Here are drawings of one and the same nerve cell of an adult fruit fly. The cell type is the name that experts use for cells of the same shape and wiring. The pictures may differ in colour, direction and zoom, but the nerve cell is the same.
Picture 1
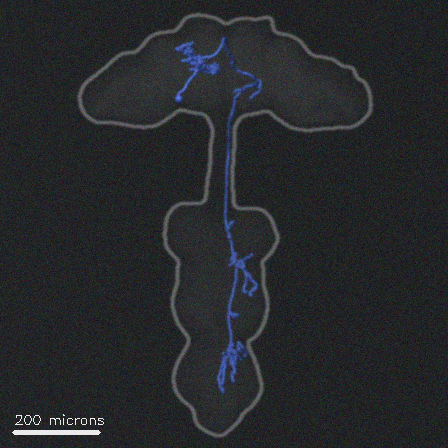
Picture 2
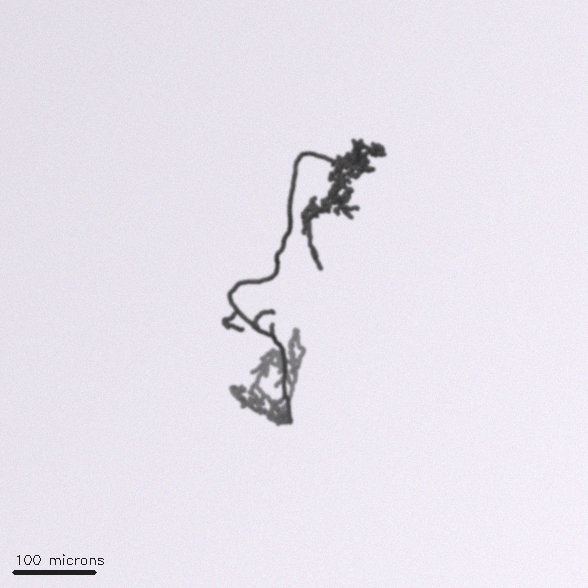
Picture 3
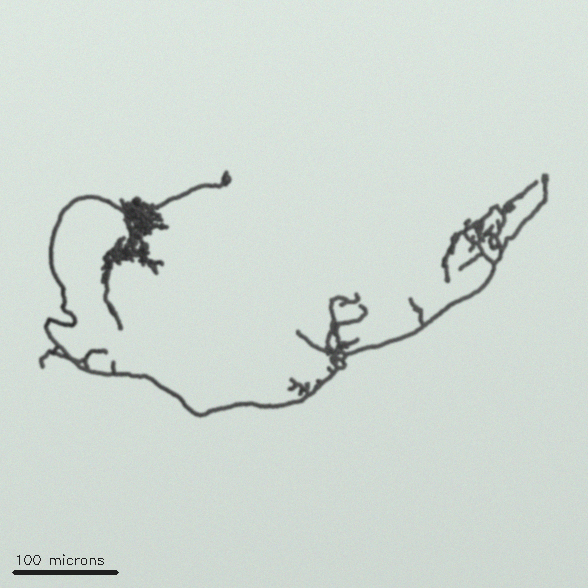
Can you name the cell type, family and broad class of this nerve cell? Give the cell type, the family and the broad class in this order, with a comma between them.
DNp60, hemilineage SMPpv2_dorsal, descending neuron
